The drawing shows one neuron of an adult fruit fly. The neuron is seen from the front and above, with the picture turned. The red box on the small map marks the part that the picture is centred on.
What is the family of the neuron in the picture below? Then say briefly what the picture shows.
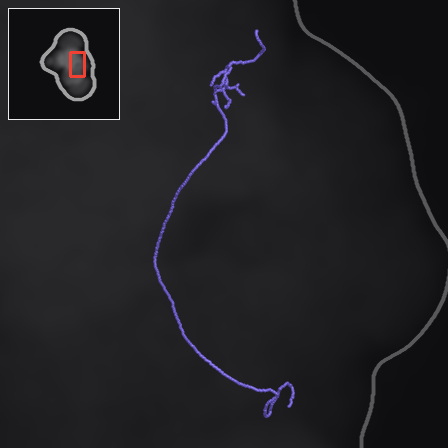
Its family is called class olfactory. Its broad class is sensory neuron entering the brain. The drawing shows no cell body. It has a dozen or fewer branch ends.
